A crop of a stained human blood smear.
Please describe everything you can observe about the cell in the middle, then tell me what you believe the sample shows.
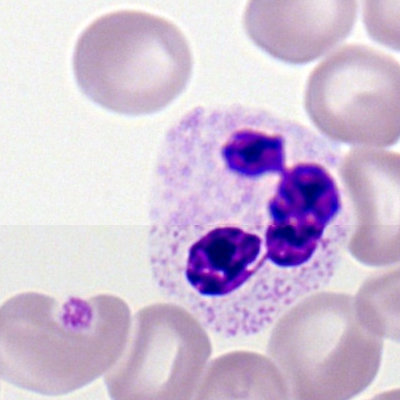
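Nucleus first: it is divided into three lobes. Cytoplasm next: many small pink-violet granules are scattered through it, and no vacuoles are seen. Outline last: roughly round, with a slightly uneven edge. The cell is a segmented neutrophil.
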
